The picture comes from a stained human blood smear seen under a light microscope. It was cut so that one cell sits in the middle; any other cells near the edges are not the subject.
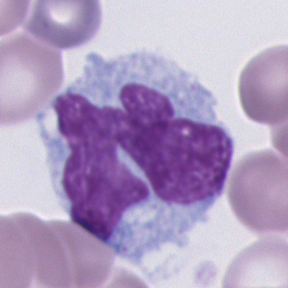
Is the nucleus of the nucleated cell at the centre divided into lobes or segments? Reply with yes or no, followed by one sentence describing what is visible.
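Yes. The nucleus is folded into two large lobes joined near the top.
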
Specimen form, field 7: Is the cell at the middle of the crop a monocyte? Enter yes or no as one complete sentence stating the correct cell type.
Yes, the cell at the centre is designated a monocyte.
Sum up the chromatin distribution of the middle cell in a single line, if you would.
No coarse chromatin clumps are present; the pattern is fine.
